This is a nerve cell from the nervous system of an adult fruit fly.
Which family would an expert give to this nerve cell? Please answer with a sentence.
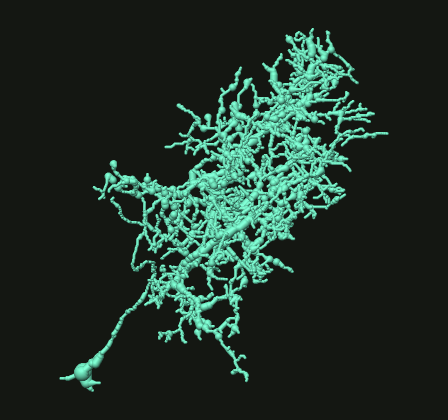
The family is hemilineage LALa1_anterior.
